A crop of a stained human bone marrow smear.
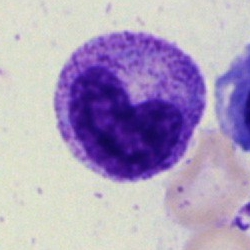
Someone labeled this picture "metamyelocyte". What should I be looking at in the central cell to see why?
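This is a metamyelocyte. Its nucleus is indented, with a notch on the upper side.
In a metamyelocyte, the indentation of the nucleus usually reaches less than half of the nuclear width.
The chromatin is dark purple and somewhat clumped, which goes with the name.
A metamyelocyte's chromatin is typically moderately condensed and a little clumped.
The cytoplasm is plentiful and paler near the notch of the nucleus, and fine purple granules fill it throughout.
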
